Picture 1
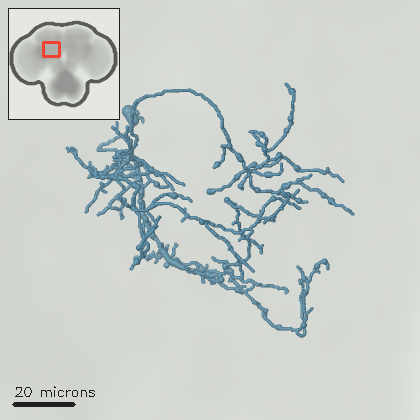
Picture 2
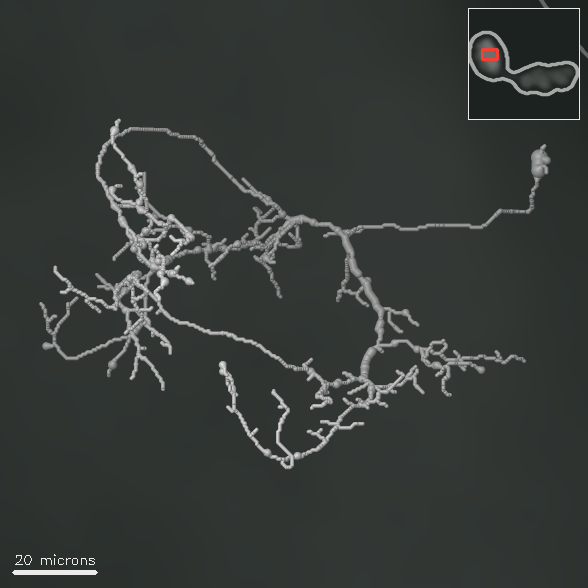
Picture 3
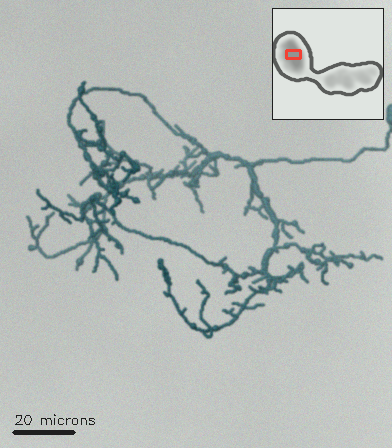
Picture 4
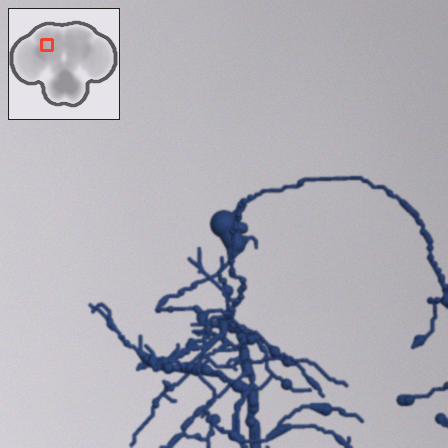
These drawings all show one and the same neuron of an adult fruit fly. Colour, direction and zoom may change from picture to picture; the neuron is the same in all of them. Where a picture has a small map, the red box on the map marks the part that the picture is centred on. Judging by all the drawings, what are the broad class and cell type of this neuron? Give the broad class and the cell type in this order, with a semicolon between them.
central-brain intrinsic neuron; PVLP209m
